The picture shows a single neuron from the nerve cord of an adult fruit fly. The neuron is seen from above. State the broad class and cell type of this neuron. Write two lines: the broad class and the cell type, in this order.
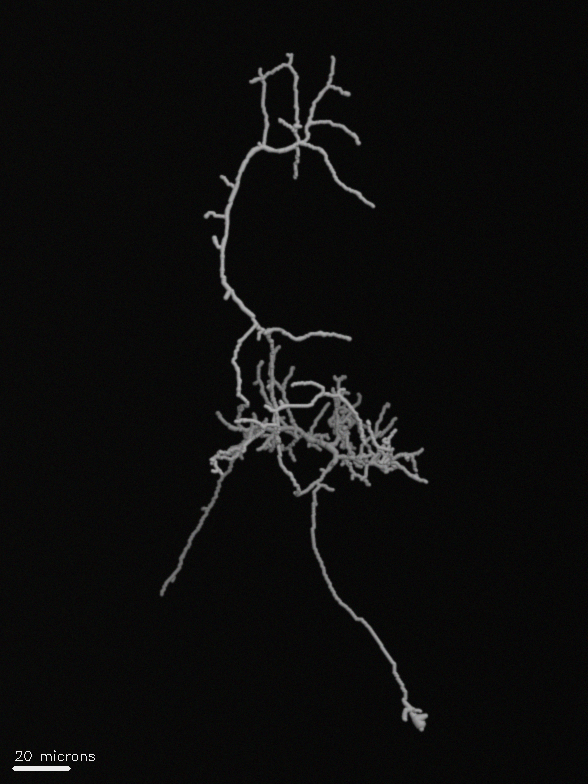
nerve-cord intrinsic neuron
INXXX355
